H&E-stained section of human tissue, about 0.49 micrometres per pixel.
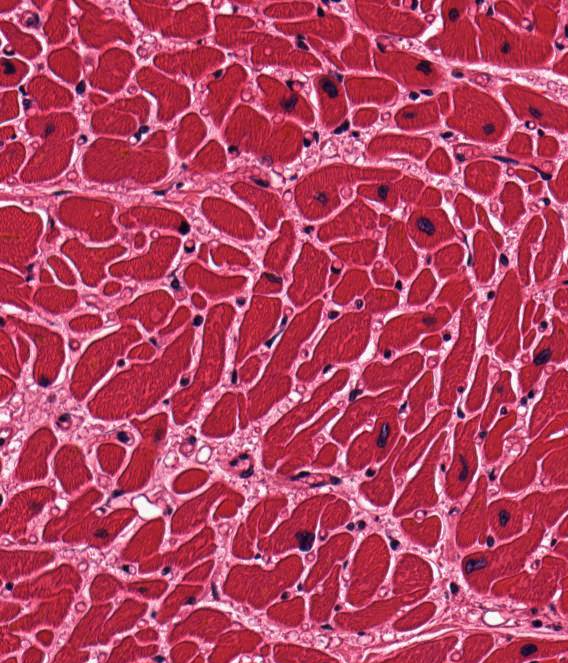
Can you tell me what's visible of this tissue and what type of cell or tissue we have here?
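Muscle fibres cut across or obliquely fill the field as separate deep red profiles. Many are irregular, some branching or joining neighbours. Visible fibre nuclei are single, central. Pale pink loose connective tissue with scattered small dark nuclei separates them. Answer: left ventricle of the heart.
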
